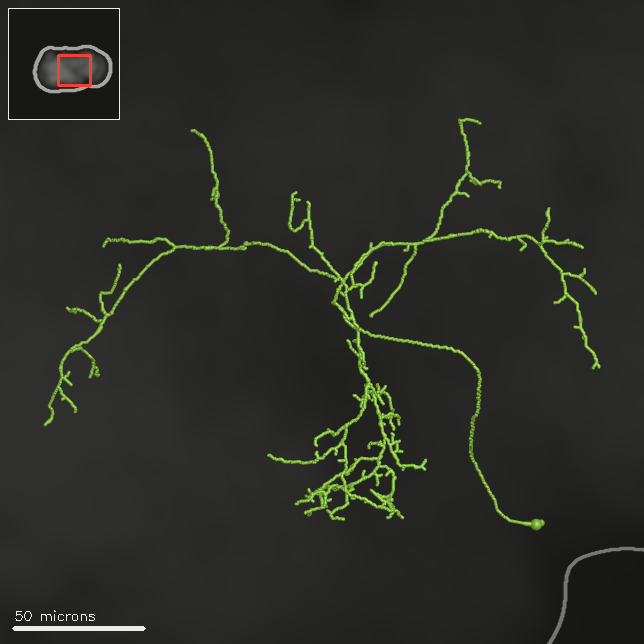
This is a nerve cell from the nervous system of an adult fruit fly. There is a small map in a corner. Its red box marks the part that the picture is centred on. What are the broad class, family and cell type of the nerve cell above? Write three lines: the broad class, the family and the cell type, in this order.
central-brain intrinsic neuron
hemilineage PSa1
VES023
